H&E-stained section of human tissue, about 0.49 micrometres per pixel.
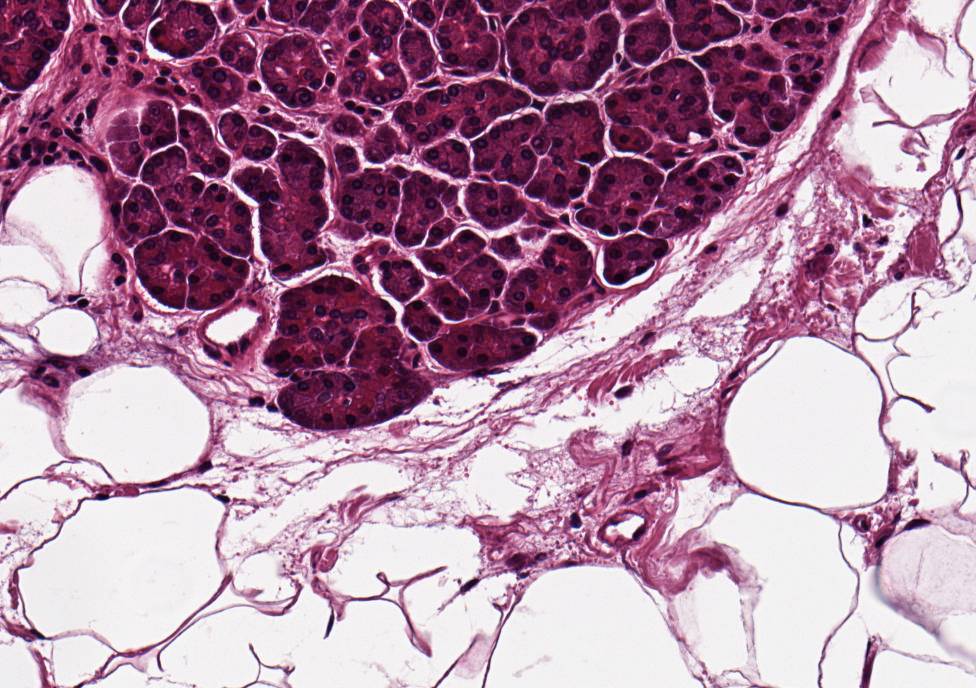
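Pancreas: a lobule of closely packed acini occupies the upper field, with fat tissue below it. Acinar cell cytoplasm densely stained, dark purple-red. Acinar cell nuclei round and dark, toward the outer base of each acinus. Small thin-walled vessels in the loose connective tissue below field centre.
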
